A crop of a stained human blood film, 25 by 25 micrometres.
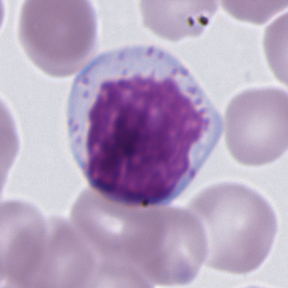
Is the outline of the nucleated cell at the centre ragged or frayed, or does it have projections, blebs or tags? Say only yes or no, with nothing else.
No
